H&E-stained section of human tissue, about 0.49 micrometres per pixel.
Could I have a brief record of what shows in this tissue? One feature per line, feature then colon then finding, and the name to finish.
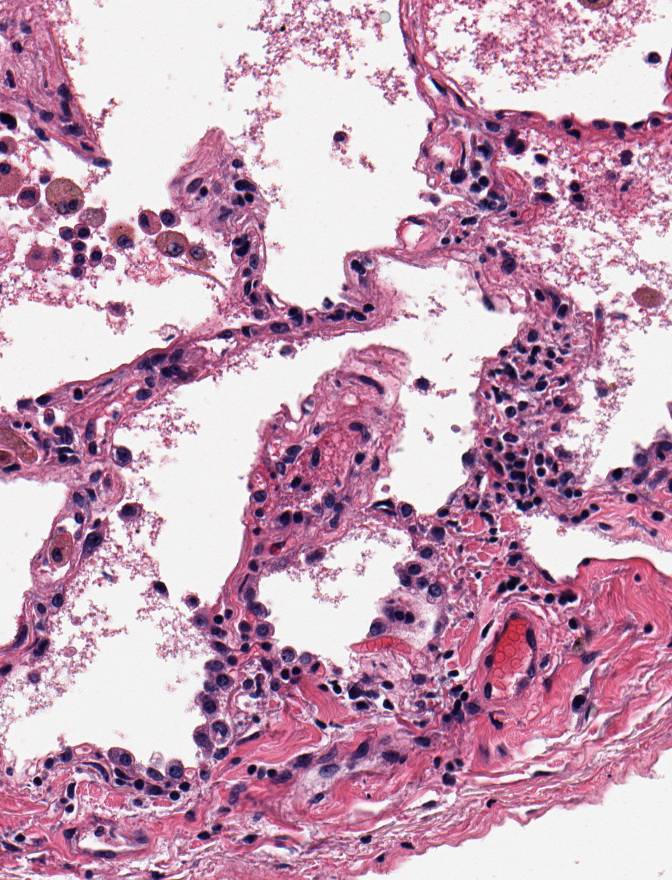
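Free cells: large, rounded, brown granular cytoplasm, in the spaces at upper left
Walls: thin, lined by flattened cells with small dark nuclei
Vessel: lower right, lumen packed with red blood cells
Collagen: dense, wavy, bright pink, along the bottom
Tissue: lung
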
